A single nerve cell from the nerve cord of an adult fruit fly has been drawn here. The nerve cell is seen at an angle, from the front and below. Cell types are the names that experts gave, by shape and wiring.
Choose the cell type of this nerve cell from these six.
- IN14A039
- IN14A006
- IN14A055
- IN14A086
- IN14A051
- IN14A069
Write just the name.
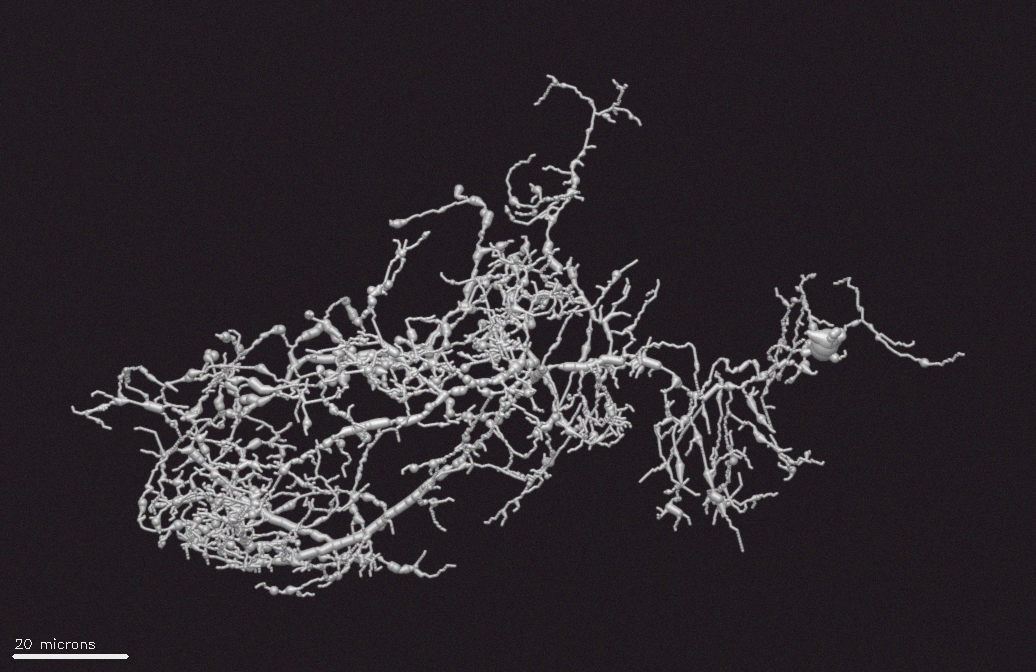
IN14A006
